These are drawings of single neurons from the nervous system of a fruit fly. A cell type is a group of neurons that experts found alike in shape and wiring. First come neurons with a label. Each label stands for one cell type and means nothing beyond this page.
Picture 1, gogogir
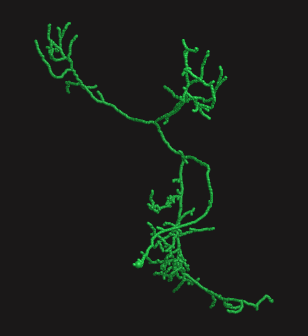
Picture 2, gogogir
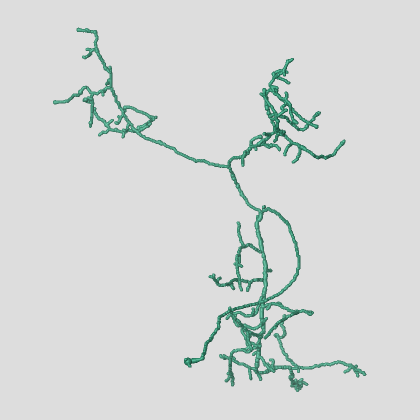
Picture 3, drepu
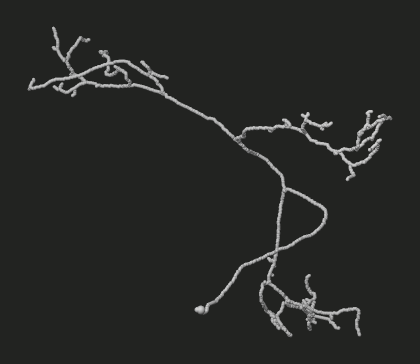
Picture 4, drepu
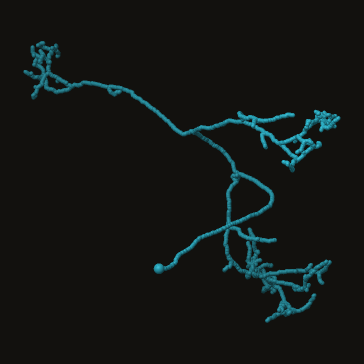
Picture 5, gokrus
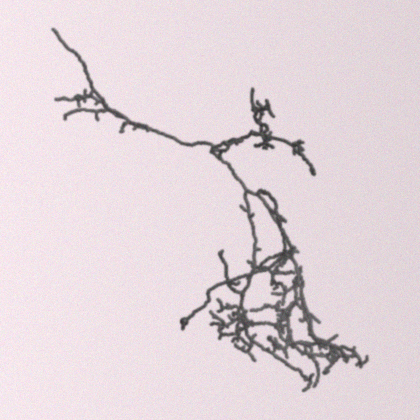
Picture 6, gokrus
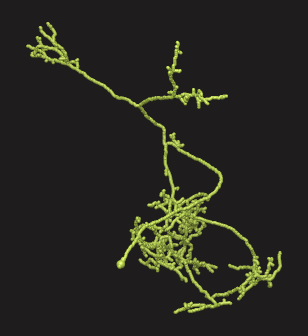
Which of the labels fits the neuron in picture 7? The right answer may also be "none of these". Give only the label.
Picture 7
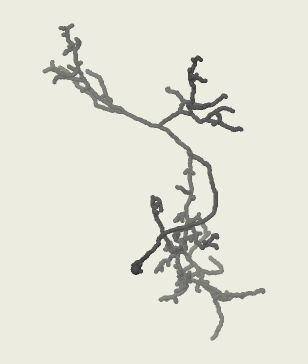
gogogir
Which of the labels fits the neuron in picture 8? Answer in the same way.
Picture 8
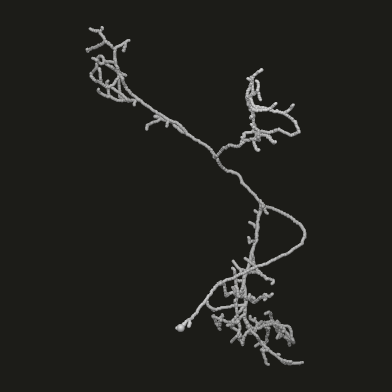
gogogir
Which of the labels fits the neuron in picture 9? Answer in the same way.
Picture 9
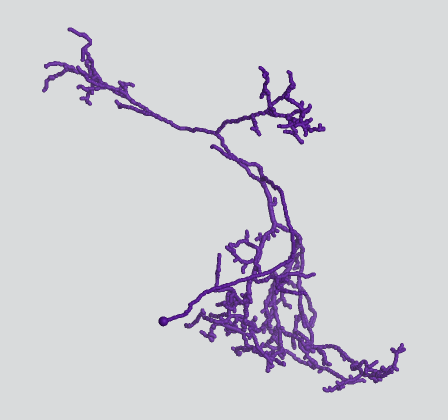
gokrus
